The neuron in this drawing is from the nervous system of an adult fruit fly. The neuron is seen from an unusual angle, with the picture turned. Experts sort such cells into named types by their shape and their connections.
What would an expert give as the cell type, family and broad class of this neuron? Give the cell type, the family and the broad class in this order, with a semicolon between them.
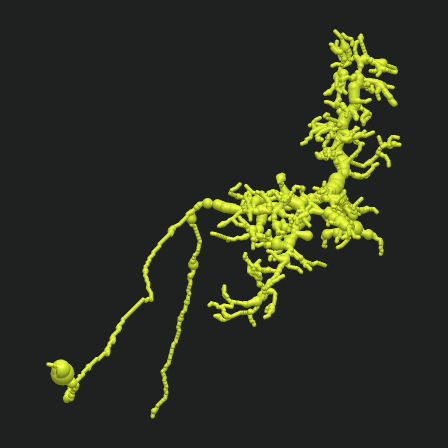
TmY14; TmY; visual projection neuron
